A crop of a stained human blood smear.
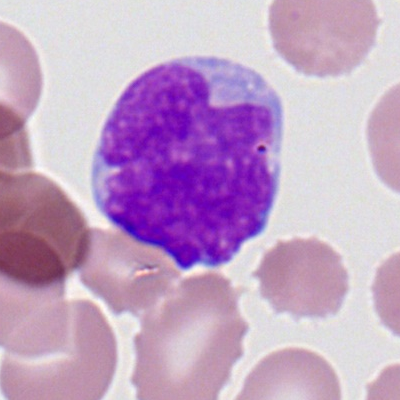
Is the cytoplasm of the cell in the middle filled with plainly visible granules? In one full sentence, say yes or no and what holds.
No, its cytoplasm lacks visible granules entirely.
